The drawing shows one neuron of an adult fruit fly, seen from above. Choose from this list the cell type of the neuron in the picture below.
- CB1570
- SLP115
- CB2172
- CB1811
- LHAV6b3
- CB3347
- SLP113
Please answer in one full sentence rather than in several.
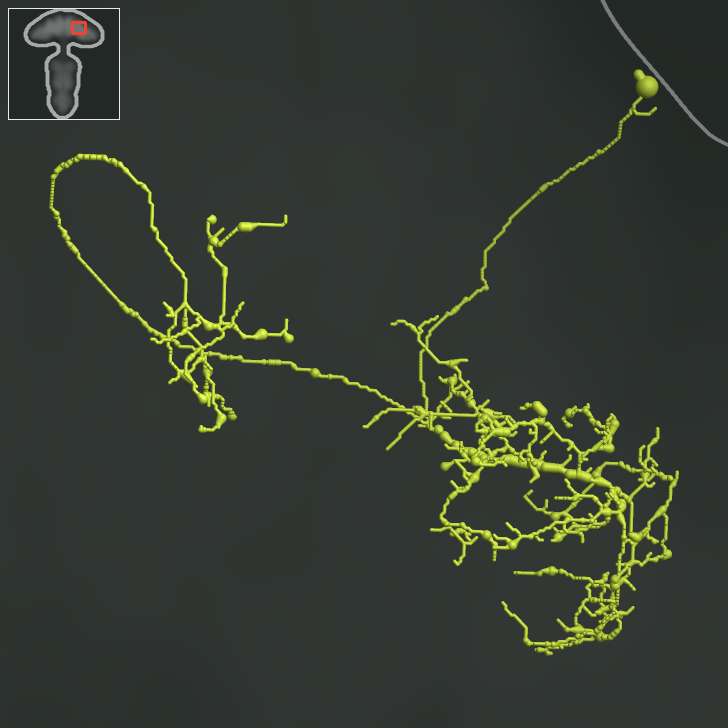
Among cell types, the one for this neuron is CB1570.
